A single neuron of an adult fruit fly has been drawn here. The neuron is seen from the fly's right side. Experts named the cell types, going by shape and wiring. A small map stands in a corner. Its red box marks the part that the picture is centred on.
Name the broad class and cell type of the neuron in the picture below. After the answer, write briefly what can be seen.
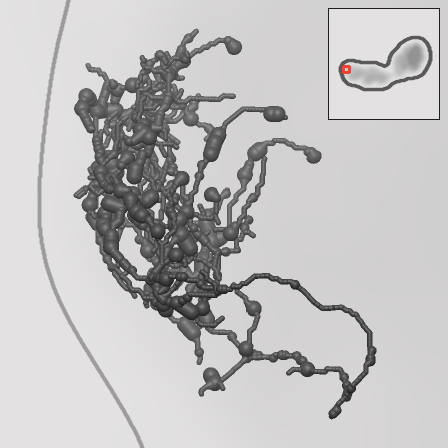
Its broad class is nerve-cord intrinsic neuron. Its cell type is INXXX409. No cell body is drawn. The picture shows dozens of branch ends.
